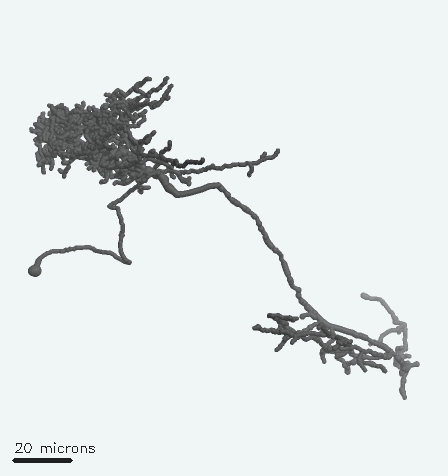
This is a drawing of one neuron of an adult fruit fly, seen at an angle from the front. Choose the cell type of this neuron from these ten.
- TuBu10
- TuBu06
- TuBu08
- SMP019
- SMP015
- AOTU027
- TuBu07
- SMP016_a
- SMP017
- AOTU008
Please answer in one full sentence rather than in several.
The cell type to which this neuron belongs is AOTU027.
